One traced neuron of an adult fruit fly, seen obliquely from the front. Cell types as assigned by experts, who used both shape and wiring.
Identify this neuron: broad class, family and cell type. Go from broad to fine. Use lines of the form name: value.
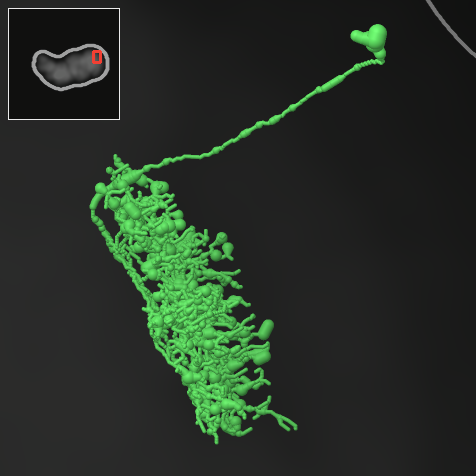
broad class: optic-lobe intrinsic neuron
family: Pm
cell type: Pm10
